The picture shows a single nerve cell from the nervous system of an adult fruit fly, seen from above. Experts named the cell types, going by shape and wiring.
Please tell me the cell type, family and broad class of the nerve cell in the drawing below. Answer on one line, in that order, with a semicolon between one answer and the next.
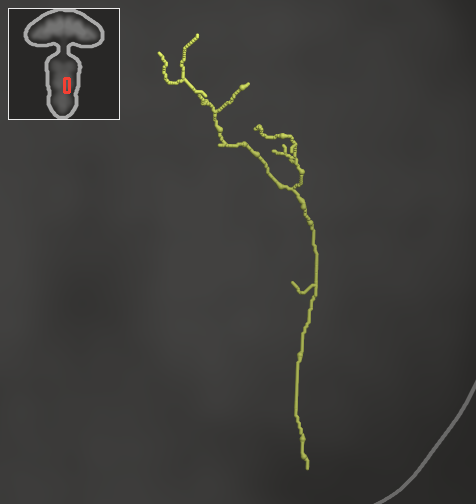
SNta42; class mechanosensory tactile; sensory neuron entering the nerve cord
